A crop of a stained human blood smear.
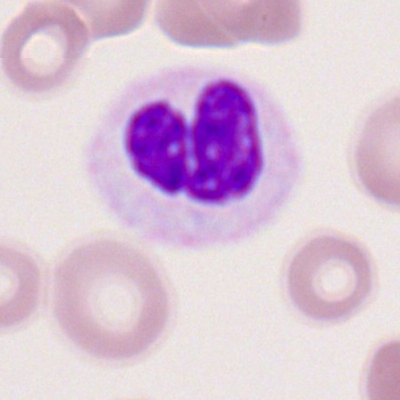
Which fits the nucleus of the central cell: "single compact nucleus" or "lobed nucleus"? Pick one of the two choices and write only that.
Lobed nucleus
